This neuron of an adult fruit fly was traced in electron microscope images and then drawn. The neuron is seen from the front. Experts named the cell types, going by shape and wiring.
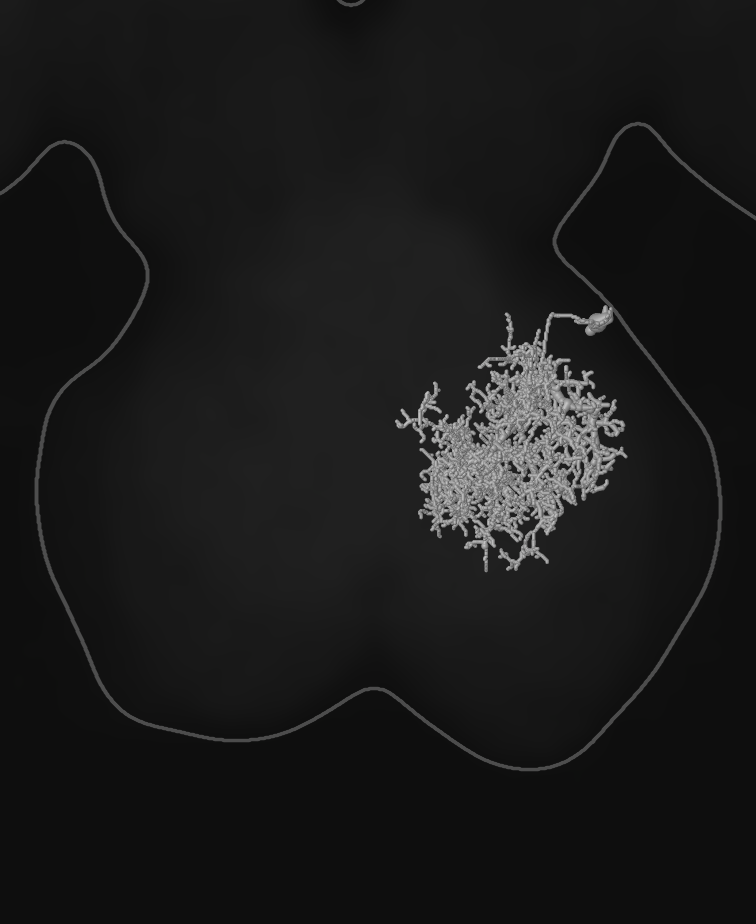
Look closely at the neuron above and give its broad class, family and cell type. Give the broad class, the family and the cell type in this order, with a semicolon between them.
nerve-cord intrinsic neuron; hemilineage 19A; IN19A004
